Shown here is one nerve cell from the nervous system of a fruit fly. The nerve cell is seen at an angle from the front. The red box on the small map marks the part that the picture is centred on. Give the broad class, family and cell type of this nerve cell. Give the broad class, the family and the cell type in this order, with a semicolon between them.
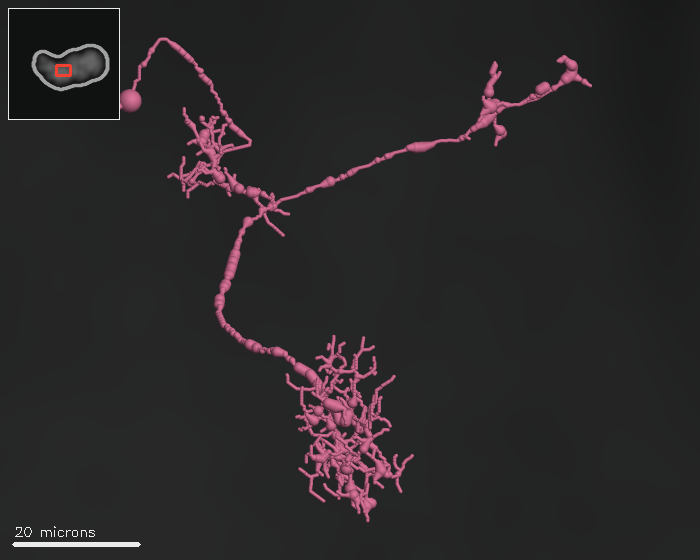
optic-lobe intrinsic neuron; Y; Y3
